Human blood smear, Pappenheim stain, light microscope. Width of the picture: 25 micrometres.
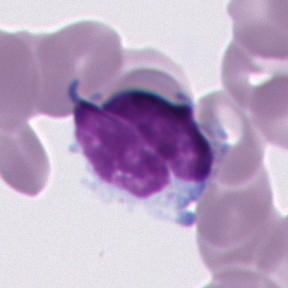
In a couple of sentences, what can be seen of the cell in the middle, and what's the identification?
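Two lobes, lying side by side with a groove between them, make up the folded nucleus. Most visible cytoplasm, pale blue, lies below and right of the nucleus. Along its lower edge, the cell outline is irregular and ragged. It is a large granular lymphocyte.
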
